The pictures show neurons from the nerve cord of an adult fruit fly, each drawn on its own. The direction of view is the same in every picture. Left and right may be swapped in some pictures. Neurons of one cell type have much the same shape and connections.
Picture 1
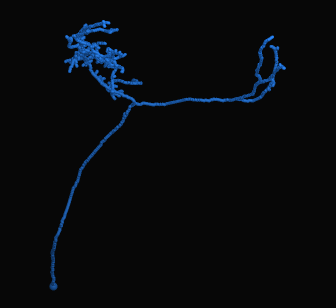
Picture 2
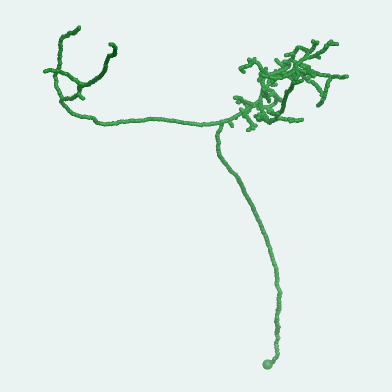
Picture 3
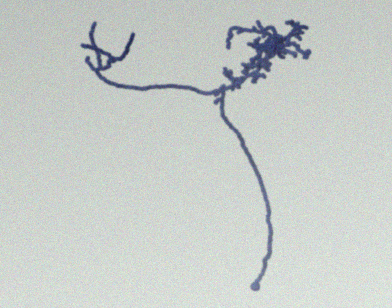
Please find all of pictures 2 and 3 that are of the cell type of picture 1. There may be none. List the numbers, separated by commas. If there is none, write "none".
2, 3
